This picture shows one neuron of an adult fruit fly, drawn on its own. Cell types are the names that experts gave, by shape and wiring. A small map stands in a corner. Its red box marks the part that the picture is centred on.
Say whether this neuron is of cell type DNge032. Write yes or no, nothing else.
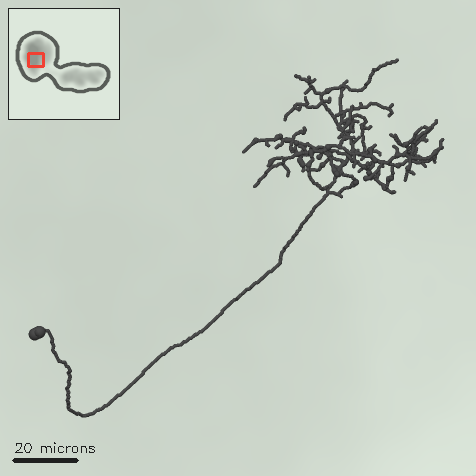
no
